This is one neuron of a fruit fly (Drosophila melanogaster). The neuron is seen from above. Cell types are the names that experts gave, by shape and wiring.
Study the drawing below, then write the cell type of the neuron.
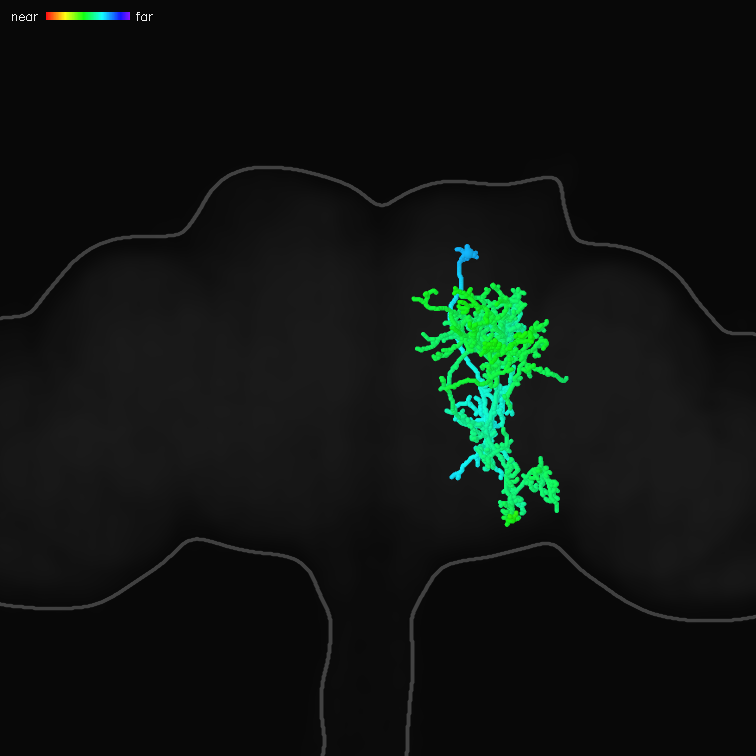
LAL081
